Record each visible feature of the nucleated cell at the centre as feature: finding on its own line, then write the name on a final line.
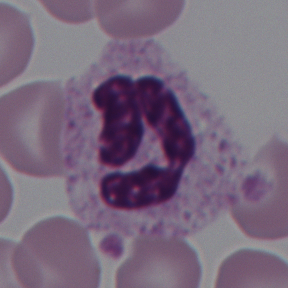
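Outline: roughly round, edges slightly uneven and angular
Nucleus: curves around a central area of pale cytoplasm
Nucleoli: none visible
Granules: fine, purplish, scattered throughout the cytoplasm
Name: segmented neutrophil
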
